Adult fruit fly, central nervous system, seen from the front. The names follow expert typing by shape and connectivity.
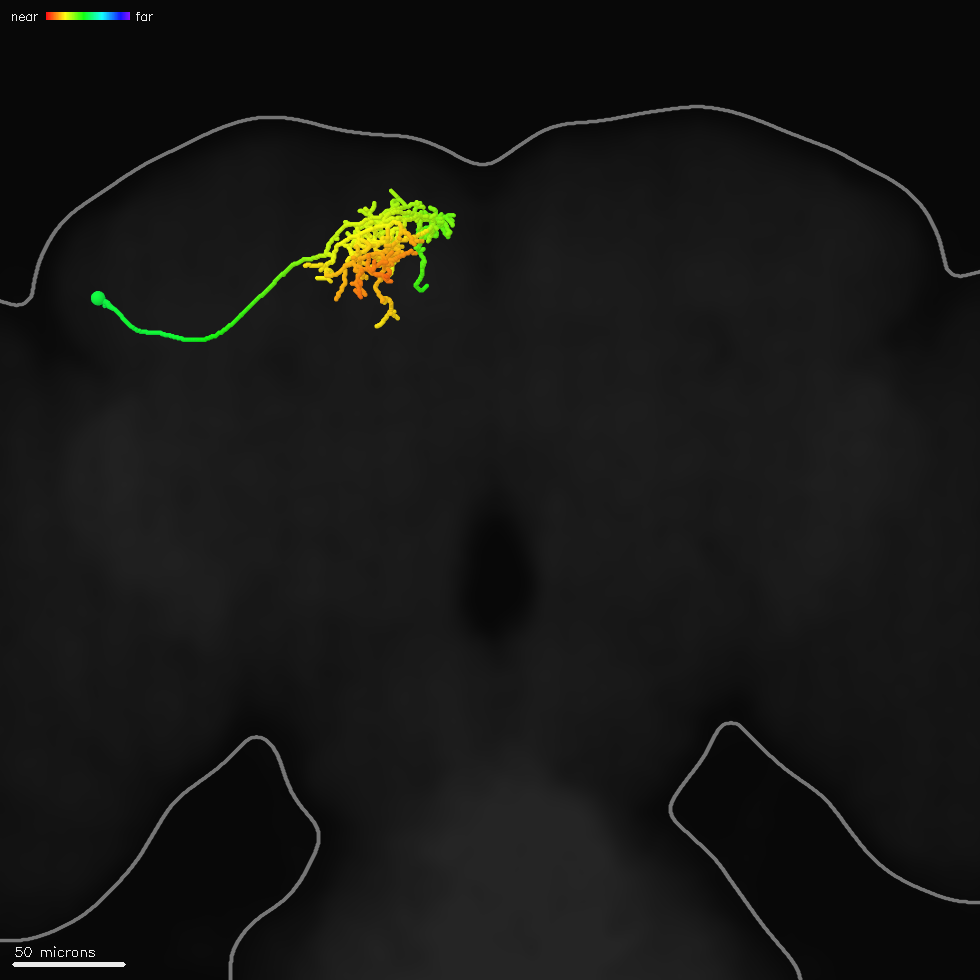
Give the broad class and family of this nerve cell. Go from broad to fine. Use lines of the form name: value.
broad class: central-brain intrinsic neuron
family: hemilineage LHl2_dorsal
